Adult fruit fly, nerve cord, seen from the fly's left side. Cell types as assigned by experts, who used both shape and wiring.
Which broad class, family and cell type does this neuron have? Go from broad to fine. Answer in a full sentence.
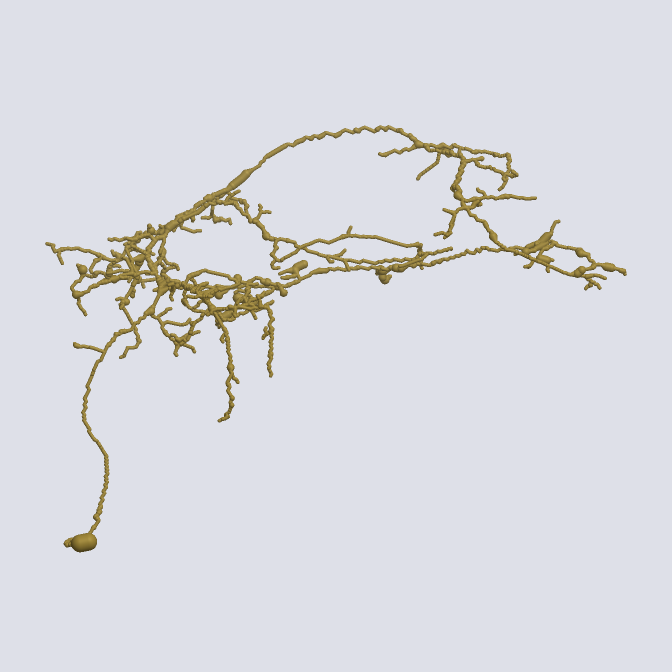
A nerve-cord intrinsic neuron of hemilineage 03B, type IN03B075.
